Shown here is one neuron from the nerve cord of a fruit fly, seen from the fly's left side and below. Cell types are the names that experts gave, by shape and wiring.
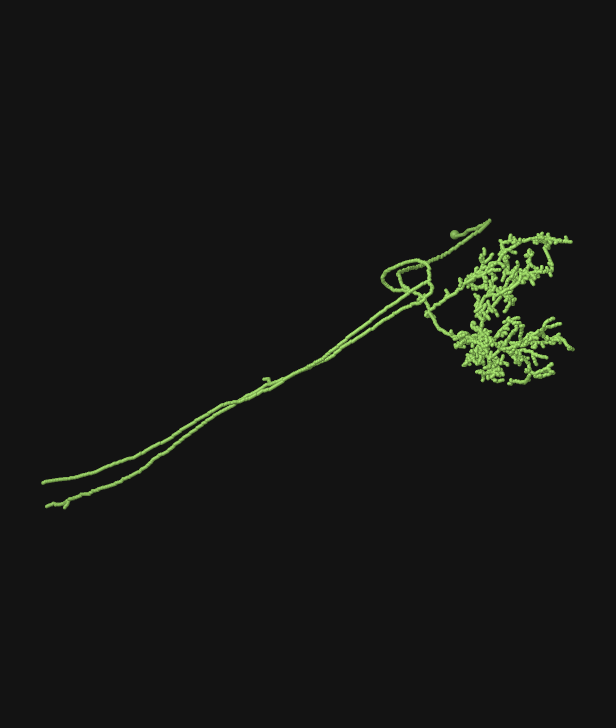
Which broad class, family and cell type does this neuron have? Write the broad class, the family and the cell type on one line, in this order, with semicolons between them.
nerve-cord intrinsic neuron; hemilineage 23B; IN23B038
